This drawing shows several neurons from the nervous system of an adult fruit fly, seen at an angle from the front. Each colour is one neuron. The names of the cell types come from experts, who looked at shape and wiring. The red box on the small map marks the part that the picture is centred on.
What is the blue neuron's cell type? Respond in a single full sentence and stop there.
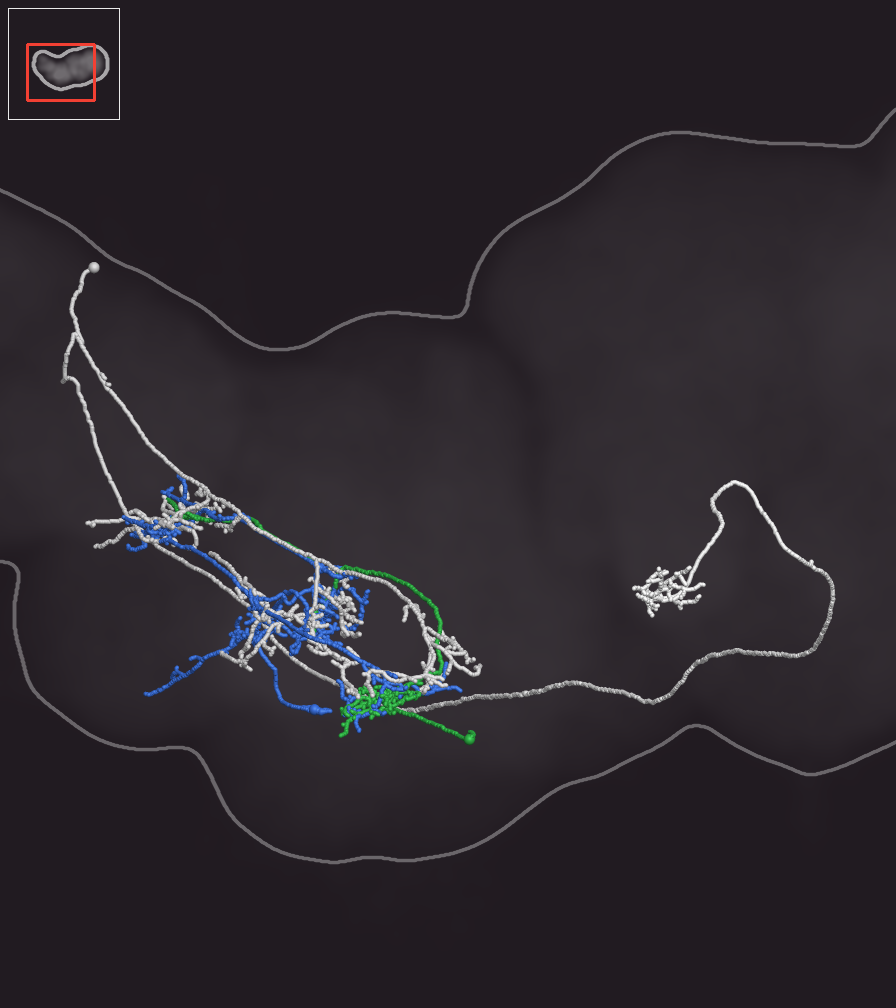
By type, the neuron is IN00A026.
